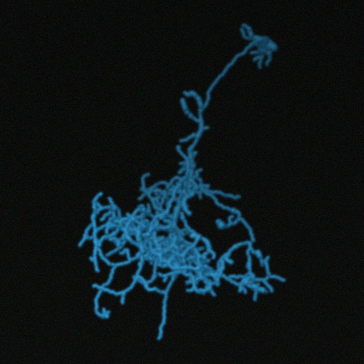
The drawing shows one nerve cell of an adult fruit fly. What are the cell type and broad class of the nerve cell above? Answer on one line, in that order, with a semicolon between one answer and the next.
GNG483; central-brain intrinsic neuron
